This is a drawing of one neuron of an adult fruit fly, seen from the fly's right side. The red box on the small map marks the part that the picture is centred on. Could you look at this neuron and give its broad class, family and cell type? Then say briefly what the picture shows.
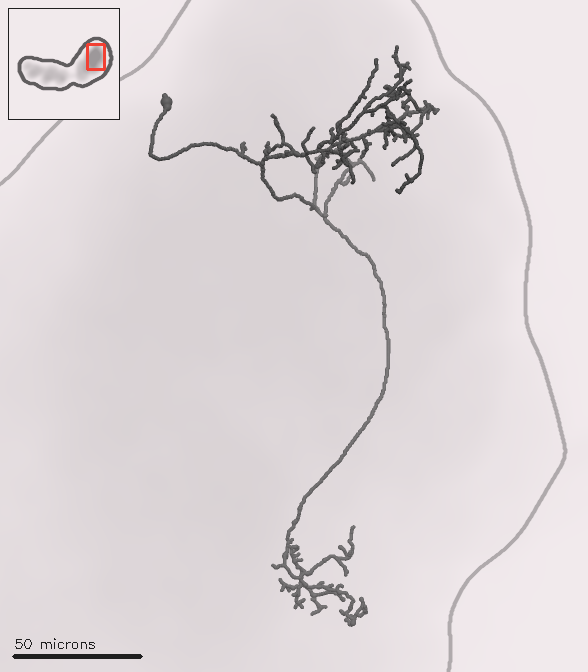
It is a central-brain intrinsic neuron. The family is hemilineage SMPpv1. The cell type is SCL002m. Its cell body lies at the upper left of the picture. From top to bottom in the picture it spans about 250 microns. The picture shows dozens of branch ends.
